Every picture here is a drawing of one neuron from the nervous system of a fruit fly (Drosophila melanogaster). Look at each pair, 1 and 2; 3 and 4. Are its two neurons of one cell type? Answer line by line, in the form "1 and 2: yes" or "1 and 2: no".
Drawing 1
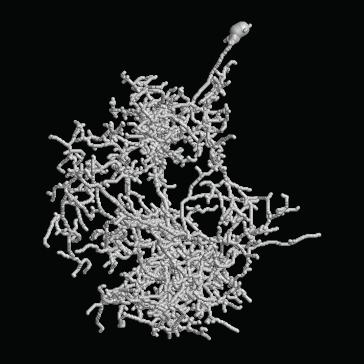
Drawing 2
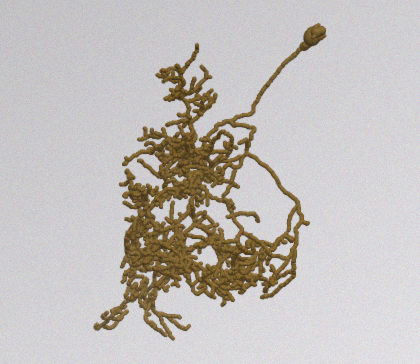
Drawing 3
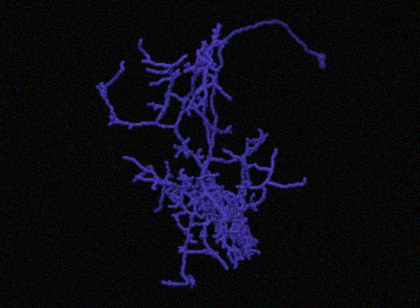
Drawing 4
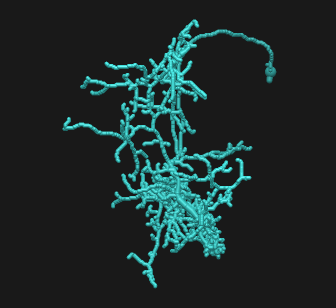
1 and 2: no
3 and 4: yes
